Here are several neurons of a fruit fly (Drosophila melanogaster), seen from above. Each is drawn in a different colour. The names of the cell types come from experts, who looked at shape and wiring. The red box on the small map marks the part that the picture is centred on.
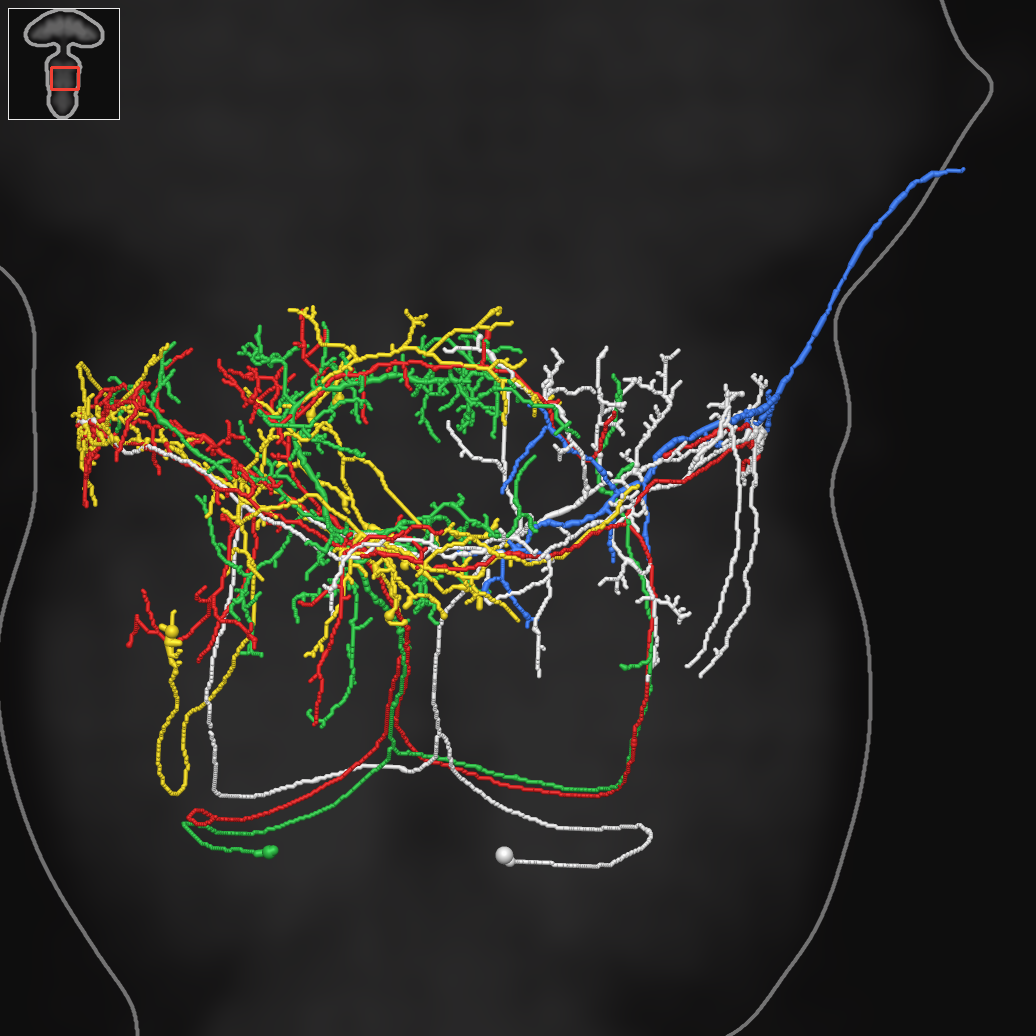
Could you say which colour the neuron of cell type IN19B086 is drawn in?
red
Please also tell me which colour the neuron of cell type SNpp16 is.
blue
